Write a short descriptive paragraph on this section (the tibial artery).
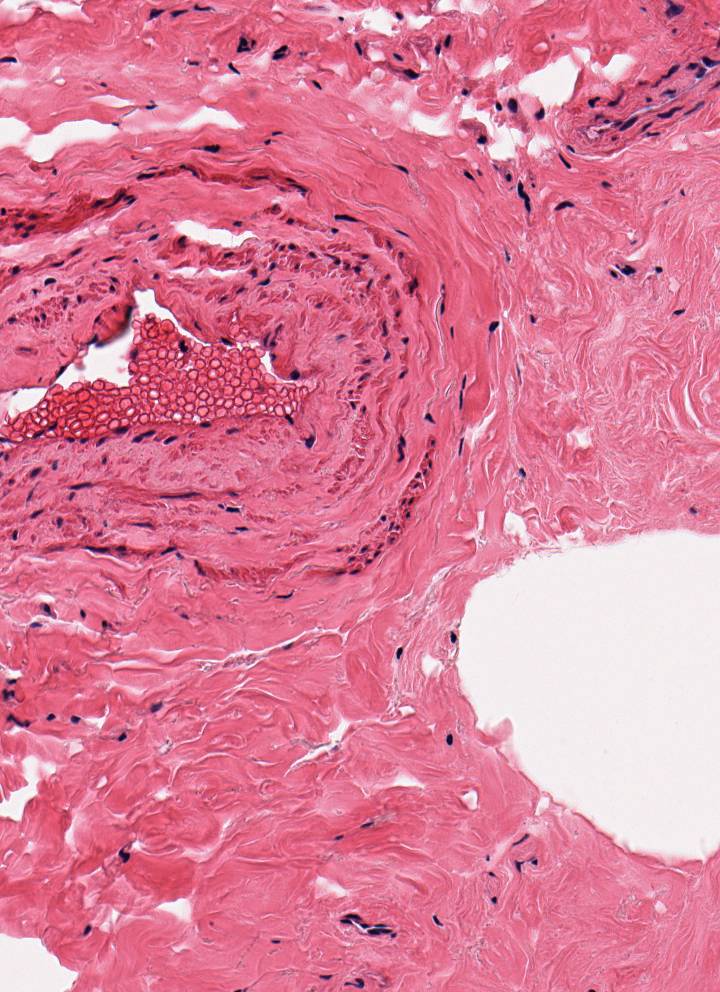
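Most of what you're seeing is dense pink collagenous stroma, with only a few cells. In the upper left sits a thick-walled vessel; follow its wall and you'll find concentric layers holding elongated nuclei. Scattered through the stroma are dark, slender, spindle-shaped nuclei. Search the whole field and you won't find any epithelium.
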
